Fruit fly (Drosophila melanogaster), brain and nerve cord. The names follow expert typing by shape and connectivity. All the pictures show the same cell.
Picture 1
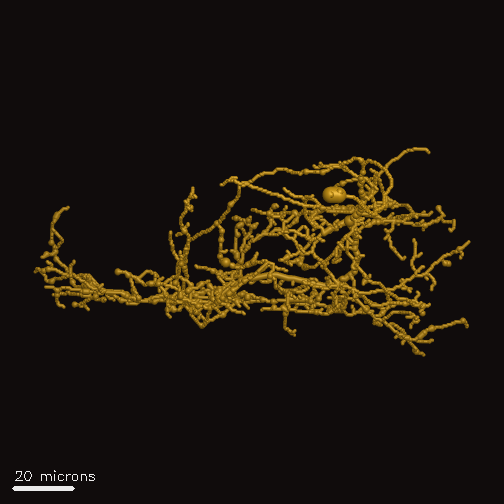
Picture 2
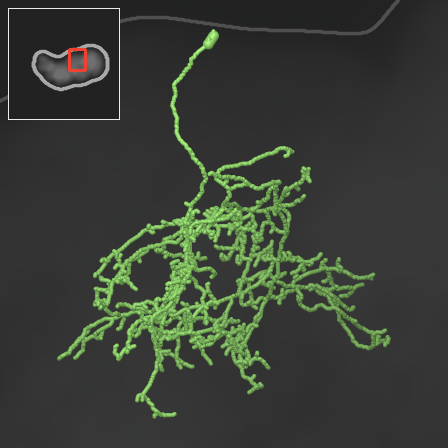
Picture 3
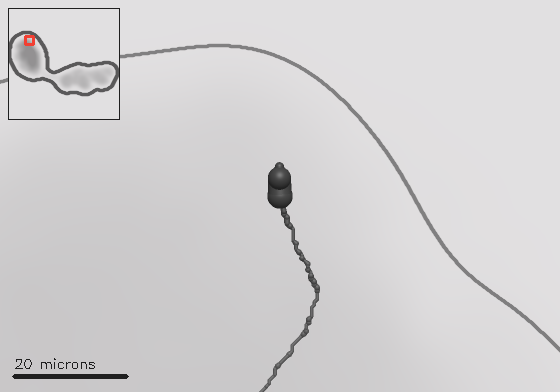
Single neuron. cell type: IB117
